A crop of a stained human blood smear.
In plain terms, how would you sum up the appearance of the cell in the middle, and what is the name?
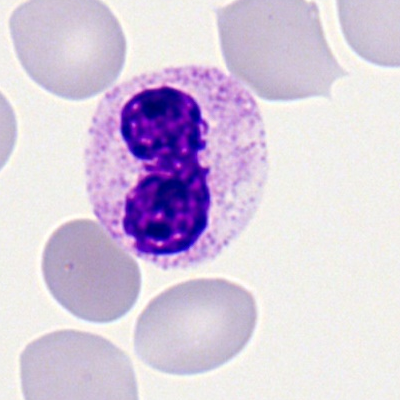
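Nucleus: two lobes, stacked one above the other, with no nucleoli in view. Cytoplasm: packed with fine pinkish-purple granules and free of vacuoles. This is a segmented neutrophil.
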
